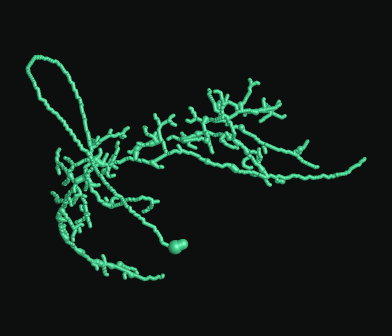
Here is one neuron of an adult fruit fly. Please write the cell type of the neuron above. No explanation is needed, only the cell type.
CB3729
